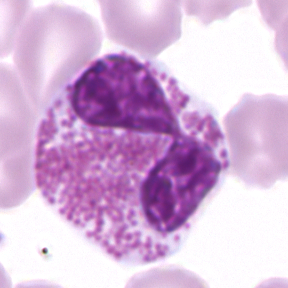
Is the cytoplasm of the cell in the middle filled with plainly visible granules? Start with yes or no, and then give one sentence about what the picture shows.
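Yes. The cytoplasm is packed with coarse reddish-pink granules.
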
